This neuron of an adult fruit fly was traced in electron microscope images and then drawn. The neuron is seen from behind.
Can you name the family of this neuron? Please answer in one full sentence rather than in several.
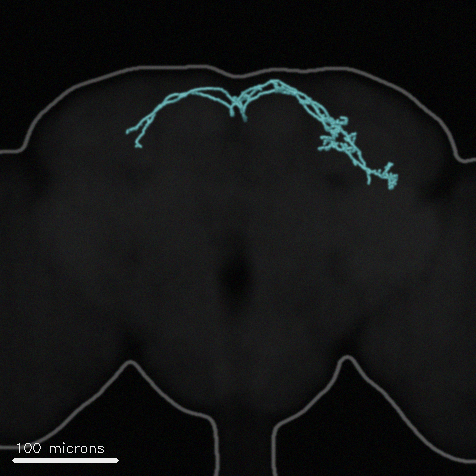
Family hemilineage SMPad1 is where this neuron is grouped.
